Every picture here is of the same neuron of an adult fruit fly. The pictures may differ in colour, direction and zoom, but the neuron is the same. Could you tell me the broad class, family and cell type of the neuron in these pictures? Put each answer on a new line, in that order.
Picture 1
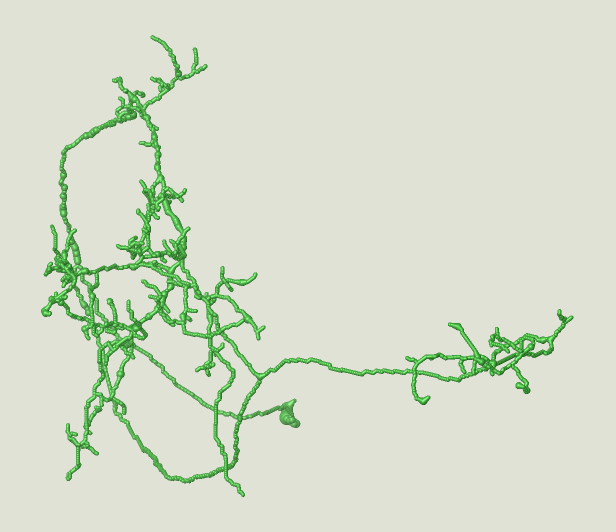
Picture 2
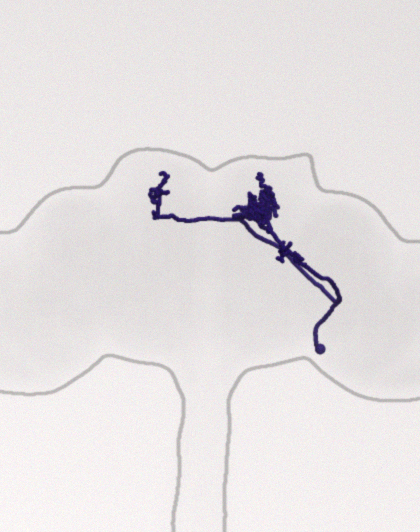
central-brain intrinsic neuron
hemilineage VLPl&p1_posterior
SMP568_a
